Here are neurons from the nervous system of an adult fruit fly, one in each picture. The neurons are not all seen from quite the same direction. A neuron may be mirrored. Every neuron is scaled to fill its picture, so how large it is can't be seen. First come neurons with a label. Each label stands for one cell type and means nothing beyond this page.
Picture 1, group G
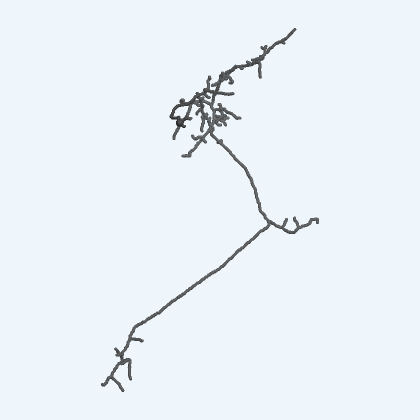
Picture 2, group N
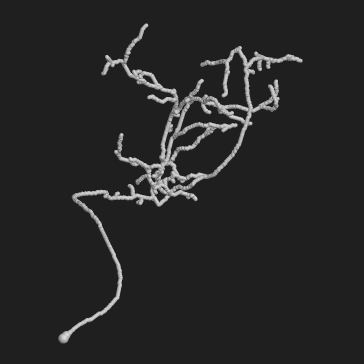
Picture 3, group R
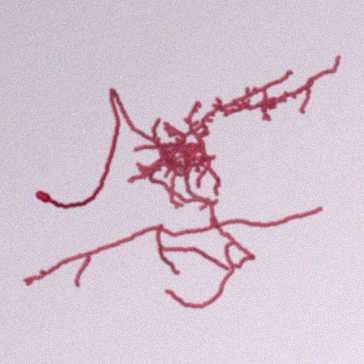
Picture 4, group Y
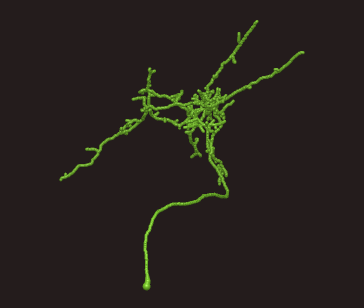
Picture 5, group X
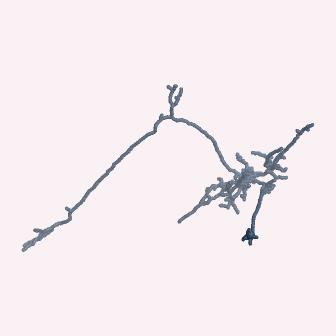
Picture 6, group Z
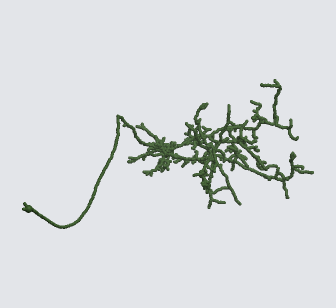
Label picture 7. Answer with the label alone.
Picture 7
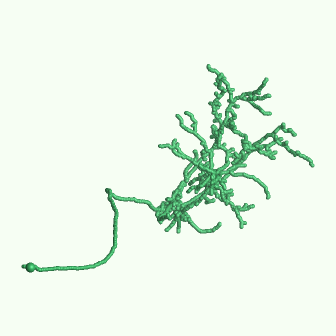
group Z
